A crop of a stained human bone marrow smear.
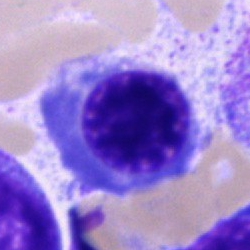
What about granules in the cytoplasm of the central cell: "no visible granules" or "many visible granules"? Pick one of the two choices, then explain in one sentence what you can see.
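No visible granules. No granules are visible in the cytoplasm.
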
